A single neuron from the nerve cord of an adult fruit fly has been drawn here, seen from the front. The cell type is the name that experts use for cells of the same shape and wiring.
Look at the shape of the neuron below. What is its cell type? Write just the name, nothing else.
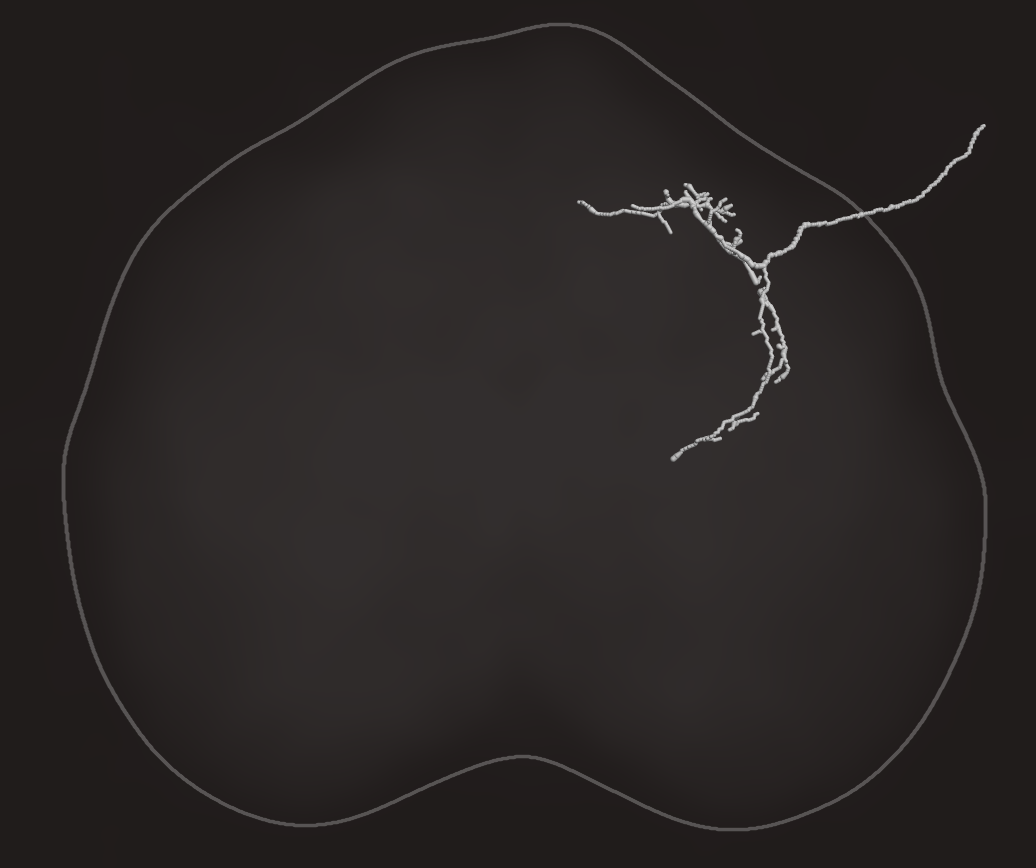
SNta03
